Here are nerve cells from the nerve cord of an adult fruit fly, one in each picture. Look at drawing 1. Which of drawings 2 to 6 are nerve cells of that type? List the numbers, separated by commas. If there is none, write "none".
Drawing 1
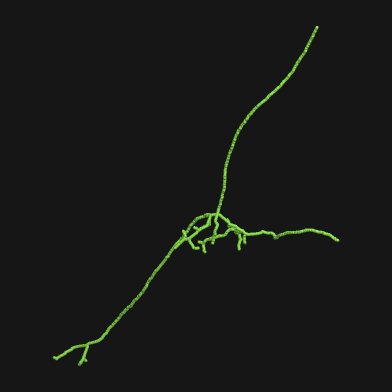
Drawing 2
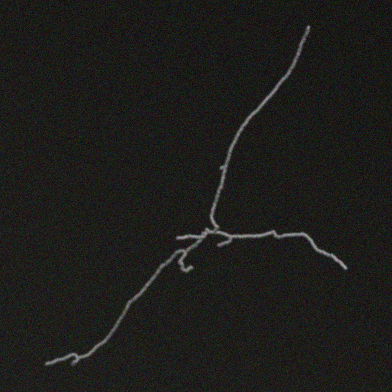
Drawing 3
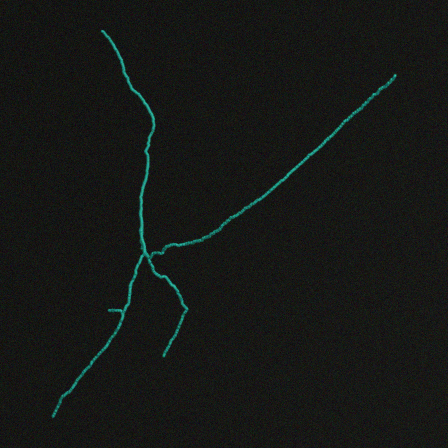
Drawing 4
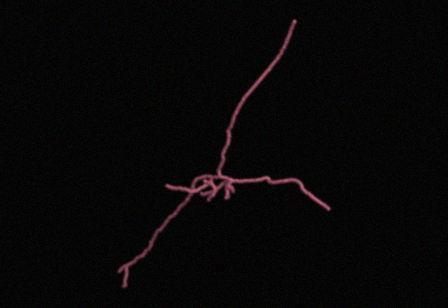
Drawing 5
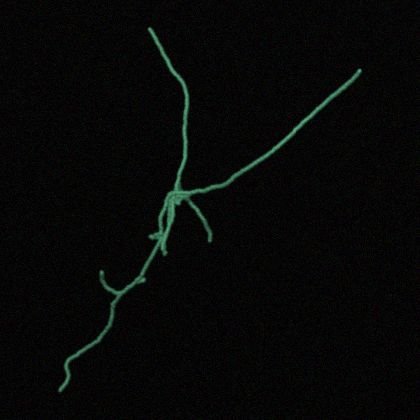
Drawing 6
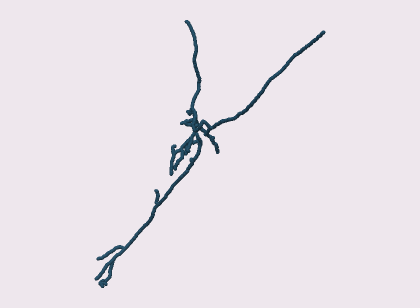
4, 6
